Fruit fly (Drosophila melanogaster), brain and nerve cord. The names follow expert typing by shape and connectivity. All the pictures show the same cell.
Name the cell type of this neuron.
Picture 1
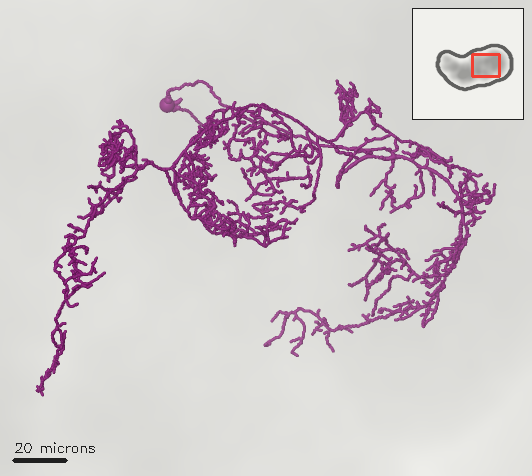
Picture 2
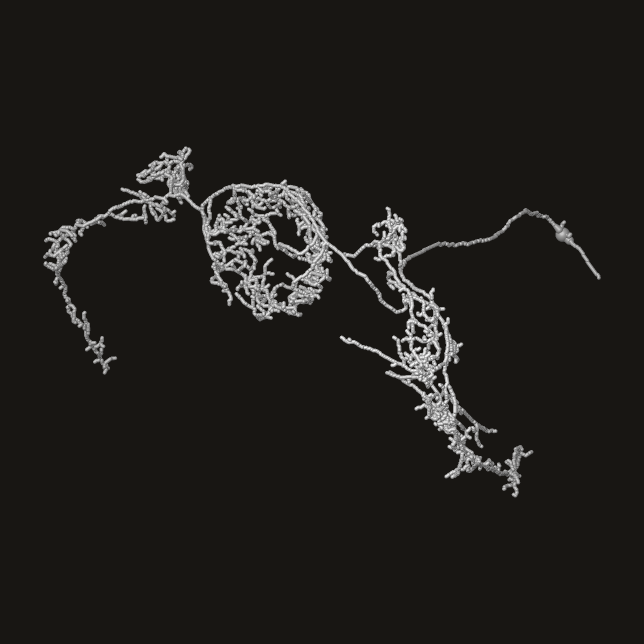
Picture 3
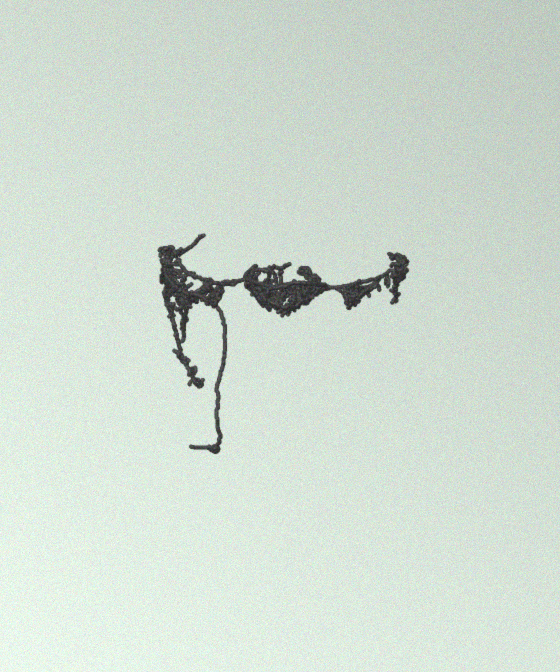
ExR2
